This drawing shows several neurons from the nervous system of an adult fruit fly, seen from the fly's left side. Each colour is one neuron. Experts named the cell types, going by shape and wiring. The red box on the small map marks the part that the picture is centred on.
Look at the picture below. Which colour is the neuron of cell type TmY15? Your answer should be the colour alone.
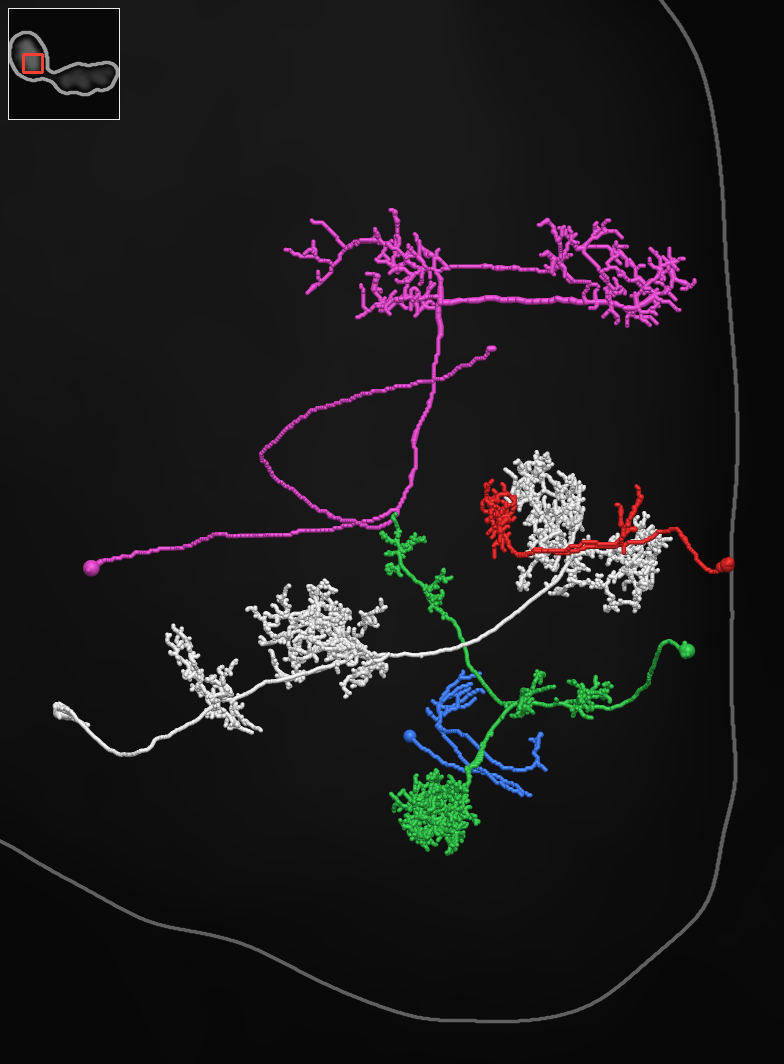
white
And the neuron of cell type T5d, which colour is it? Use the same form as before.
red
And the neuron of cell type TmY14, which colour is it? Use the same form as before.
magenta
